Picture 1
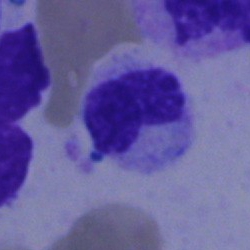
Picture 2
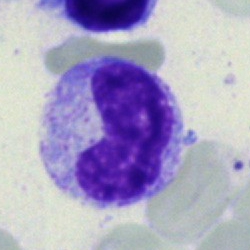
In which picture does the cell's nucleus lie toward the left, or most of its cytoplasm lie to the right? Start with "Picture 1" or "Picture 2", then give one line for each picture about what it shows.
Picture 1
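Picture 1: The nucleus lies off-centre, toward the upper left of the cell.
Picture 2: The nucleus lies toward the right side of the cell, leaving most cytoplasm on the left.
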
